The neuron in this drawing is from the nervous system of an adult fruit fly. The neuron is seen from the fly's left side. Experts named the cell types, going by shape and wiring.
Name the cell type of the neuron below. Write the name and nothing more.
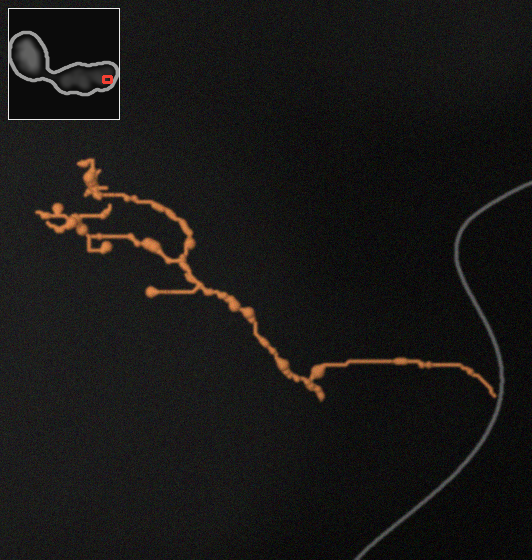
SNta27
